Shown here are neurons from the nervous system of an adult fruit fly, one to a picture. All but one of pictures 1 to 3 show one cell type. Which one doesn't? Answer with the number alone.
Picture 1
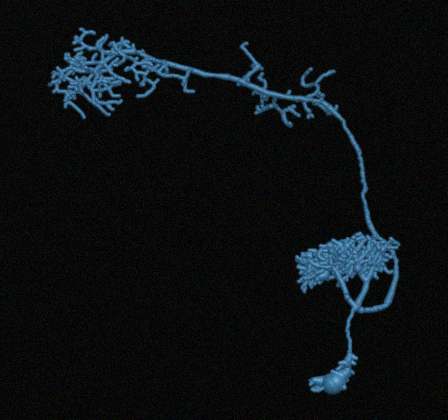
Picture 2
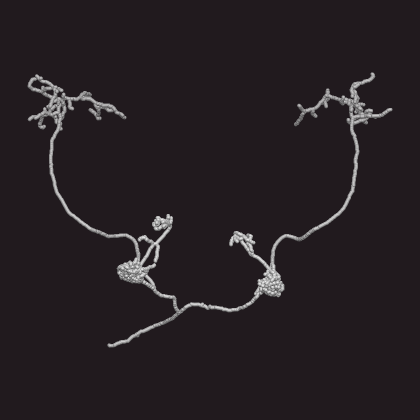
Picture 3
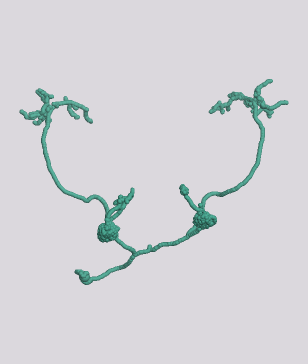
1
